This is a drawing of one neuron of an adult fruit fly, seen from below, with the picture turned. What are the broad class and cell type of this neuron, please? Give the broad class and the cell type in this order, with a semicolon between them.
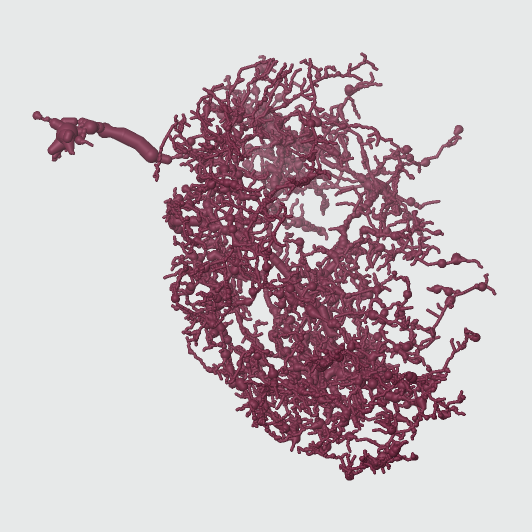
central-brain intrinsic neuron; AVLP432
